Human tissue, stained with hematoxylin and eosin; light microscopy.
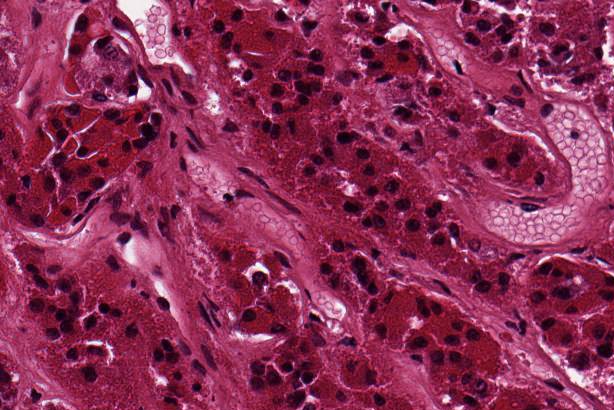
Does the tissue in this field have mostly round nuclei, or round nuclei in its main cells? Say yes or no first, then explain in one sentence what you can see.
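Yes. The nuclei of the main cells are round, dark and fairly uniform in size.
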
